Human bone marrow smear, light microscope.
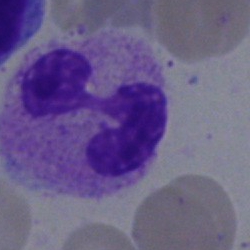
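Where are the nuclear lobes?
One is in the upper left, the other in the right half.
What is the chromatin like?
Dense, dark purple, coarsely clumped.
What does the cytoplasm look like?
Abundant, pale pinkish-lilac, with fine purple granules throughout.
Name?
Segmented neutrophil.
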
